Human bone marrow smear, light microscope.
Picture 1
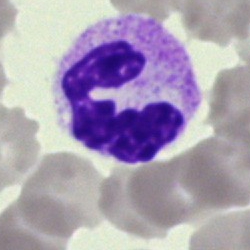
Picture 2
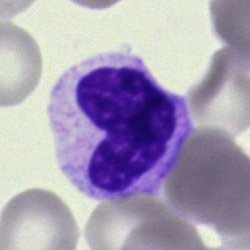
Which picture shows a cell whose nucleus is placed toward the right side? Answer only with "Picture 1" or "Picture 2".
Picture 2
